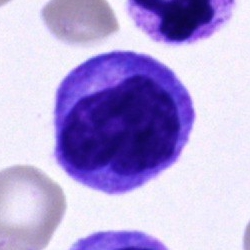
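Monocyte, central cell of a stained human bone marrow smear. The outline is roughly round with a smooth edge. An irregular, folded nucleus, with a cleft running into it from the lower side, fills most of the cell and sits off-centre toward the lower left. Chromatin is dark purple and fairly dense, without coarse clumps.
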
